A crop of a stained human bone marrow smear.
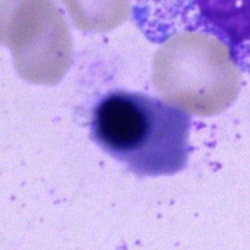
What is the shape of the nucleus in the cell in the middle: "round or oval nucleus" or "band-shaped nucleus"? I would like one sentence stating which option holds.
Its nucleus forms a single compact round or oval shape.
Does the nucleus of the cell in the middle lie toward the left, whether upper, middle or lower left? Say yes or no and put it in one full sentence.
Yes, it is toward the left that the nucleus of this cell lies.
